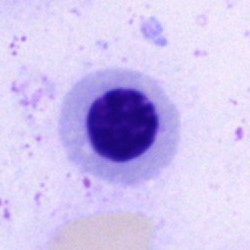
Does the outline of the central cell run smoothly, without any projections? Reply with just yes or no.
Yes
